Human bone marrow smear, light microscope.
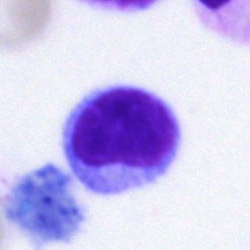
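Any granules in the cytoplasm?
None that I can see.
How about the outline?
Round and smooth.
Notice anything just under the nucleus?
A paler zone in the cytoplasm.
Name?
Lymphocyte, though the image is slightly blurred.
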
